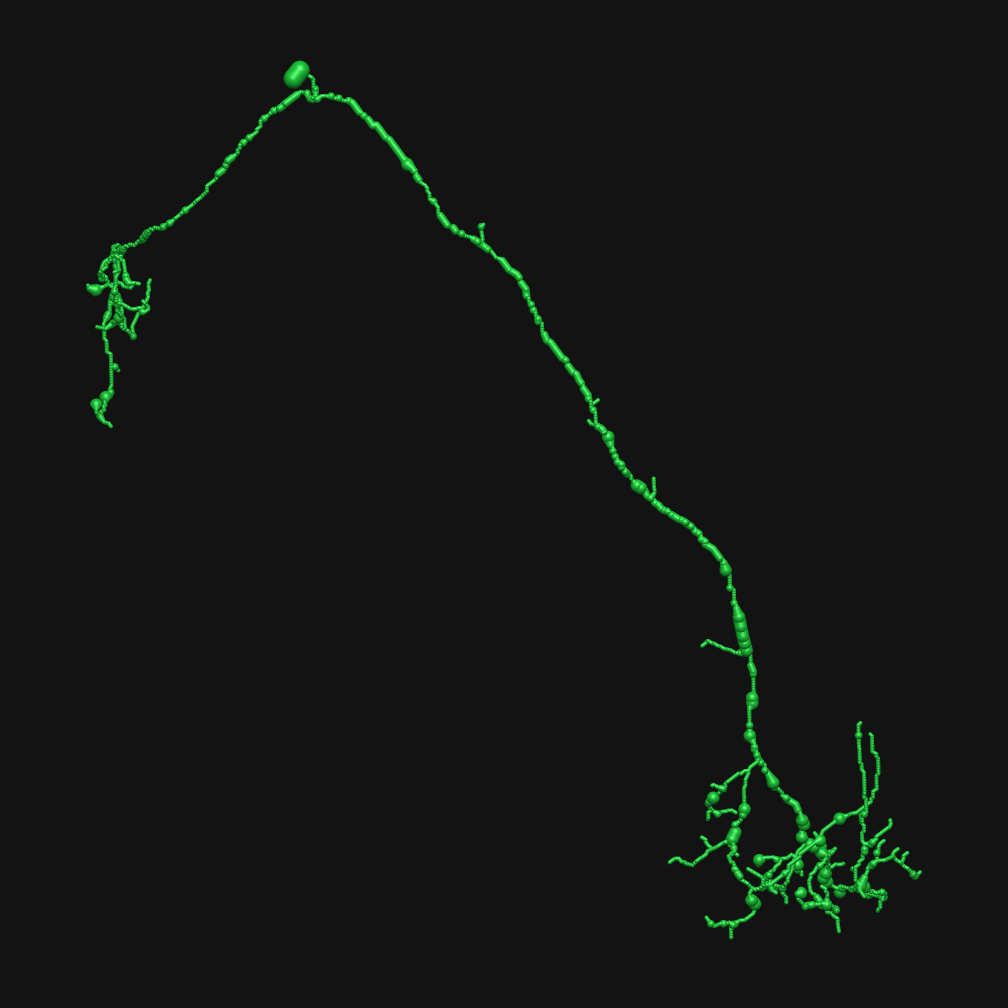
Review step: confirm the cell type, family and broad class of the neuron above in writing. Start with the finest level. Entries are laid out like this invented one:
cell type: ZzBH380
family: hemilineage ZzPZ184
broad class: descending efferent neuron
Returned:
cell type: MeLo3b
family: MeLo
broad class: optic-lobe intrinsic neuron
